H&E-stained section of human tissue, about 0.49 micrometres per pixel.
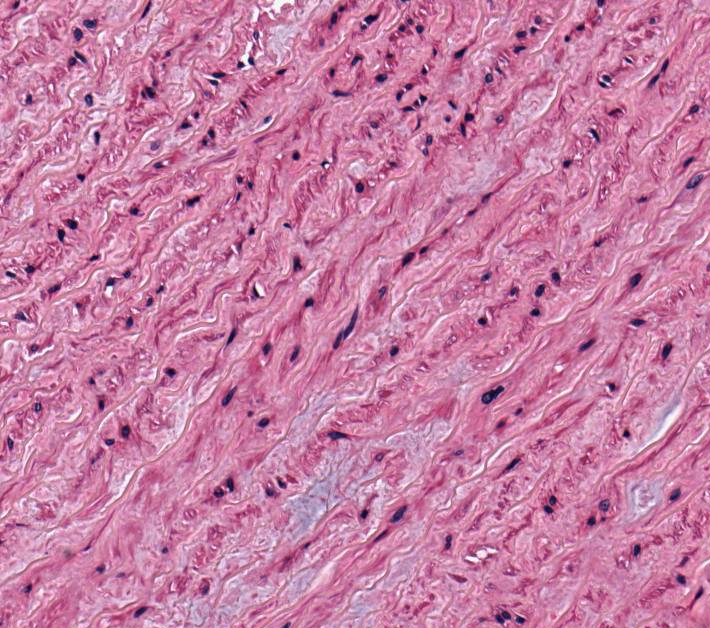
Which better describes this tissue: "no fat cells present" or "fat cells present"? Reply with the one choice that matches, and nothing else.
No fat cells present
